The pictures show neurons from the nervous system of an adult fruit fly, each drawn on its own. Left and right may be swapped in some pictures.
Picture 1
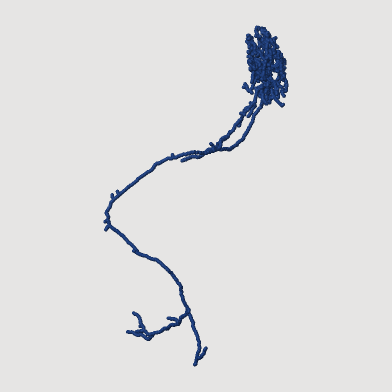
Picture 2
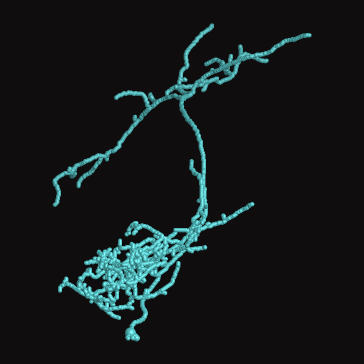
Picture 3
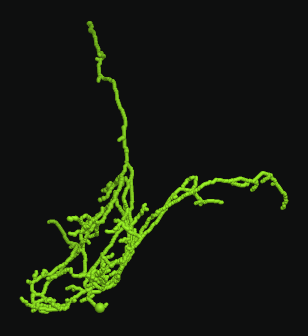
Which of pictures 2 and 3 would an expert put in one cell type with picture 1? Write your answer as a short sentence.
Picture 3 is of the same cell type.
